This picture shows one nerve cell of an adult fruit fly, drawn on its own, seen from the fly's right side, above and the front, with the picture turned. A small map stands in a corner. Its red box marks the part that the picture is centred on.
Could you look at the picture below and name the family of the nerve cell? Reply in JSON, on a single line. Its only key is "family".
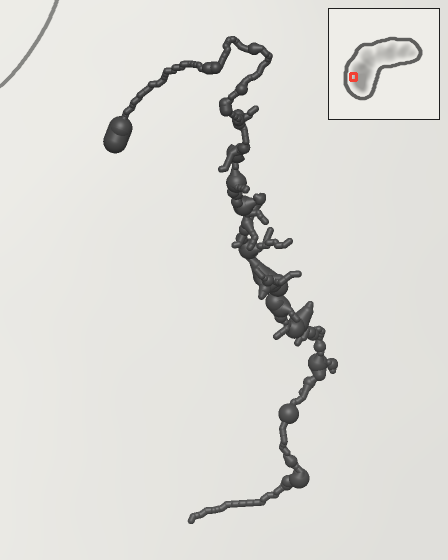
{"family": "Dm"}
